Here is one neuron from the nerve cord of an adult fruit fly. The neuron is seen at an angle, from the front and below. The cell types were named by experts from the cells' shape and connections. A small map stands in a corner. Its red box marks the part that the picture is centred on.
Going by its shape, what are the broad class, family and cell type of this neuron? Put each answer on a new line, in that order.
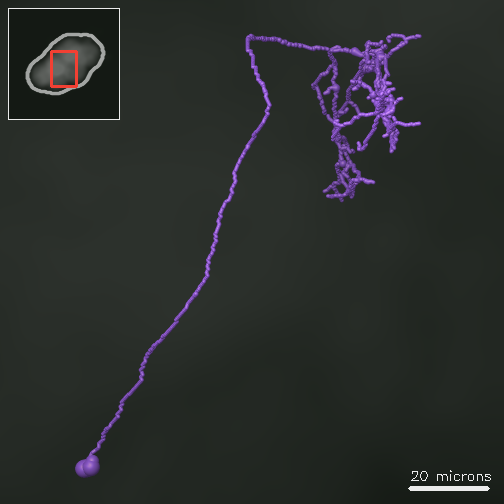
nerve-cord intrinsic neuron
hemilineage 02A
IN02A058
